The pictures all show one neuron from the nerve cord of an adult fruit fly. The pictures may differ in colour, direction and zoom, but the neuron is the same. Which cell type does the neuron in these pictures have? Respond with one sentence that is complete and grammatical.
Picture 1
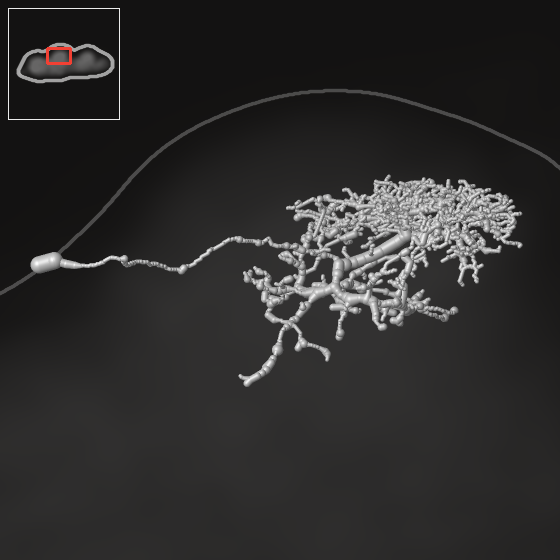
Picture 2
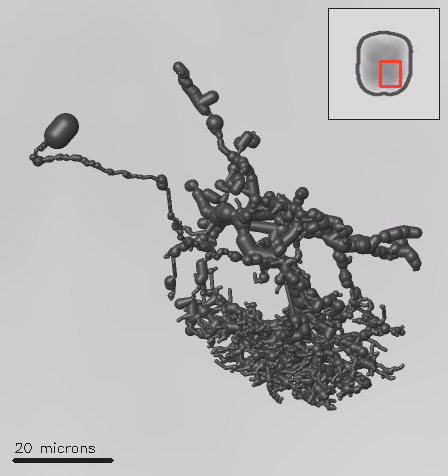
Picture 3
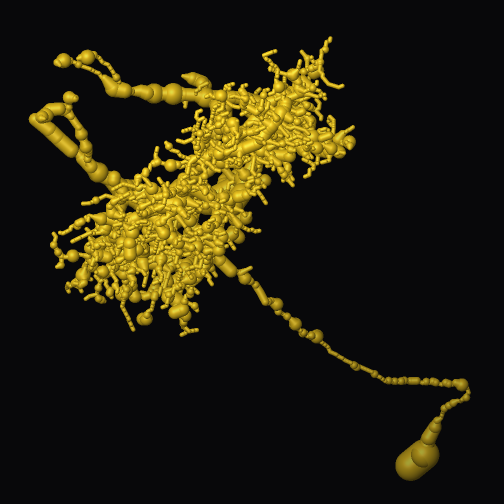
Regarding its cell type, the neuron is IN13B014.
